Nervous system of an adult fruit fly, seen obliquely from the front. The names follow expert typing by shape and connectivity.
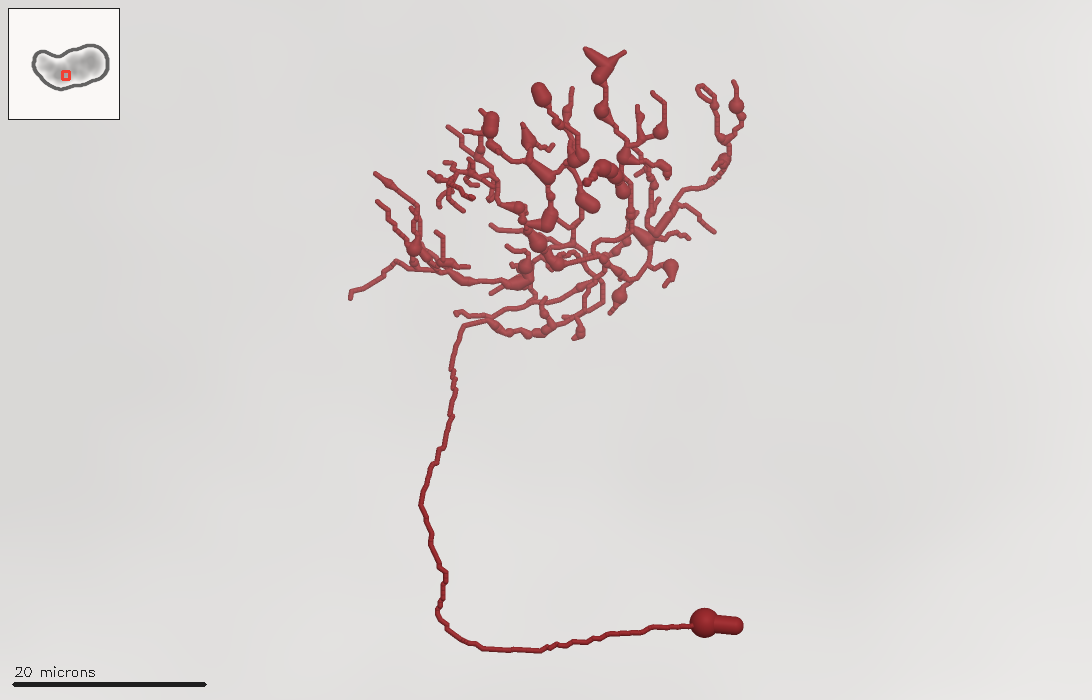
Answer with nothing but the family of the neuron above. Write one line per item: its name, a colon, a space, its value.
family: Cm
